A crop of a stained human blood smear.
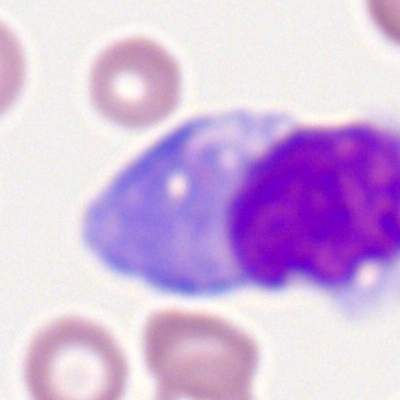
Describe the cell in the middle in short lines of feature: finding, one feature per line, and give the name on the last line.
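Shape: left end tapers to a blunt point
Nuclear position: at the right side of the cell
Chromatin: dark purple, coarsely clumped
Cytoplasm: a few small clear vacuoles
Identification: monocyte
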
